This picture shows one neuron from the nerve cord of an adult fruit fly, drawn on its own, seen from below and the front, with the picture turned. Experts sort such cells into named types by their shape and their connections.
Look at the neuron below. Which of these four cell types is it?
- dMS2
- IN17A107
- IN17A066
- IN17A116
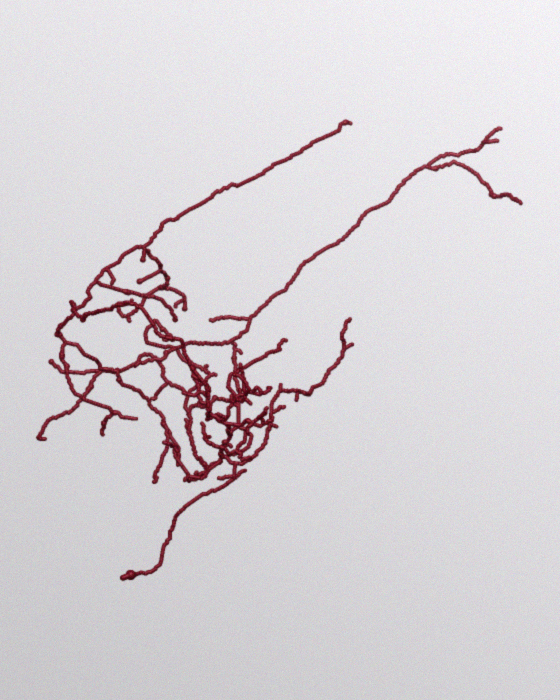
IN17A116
